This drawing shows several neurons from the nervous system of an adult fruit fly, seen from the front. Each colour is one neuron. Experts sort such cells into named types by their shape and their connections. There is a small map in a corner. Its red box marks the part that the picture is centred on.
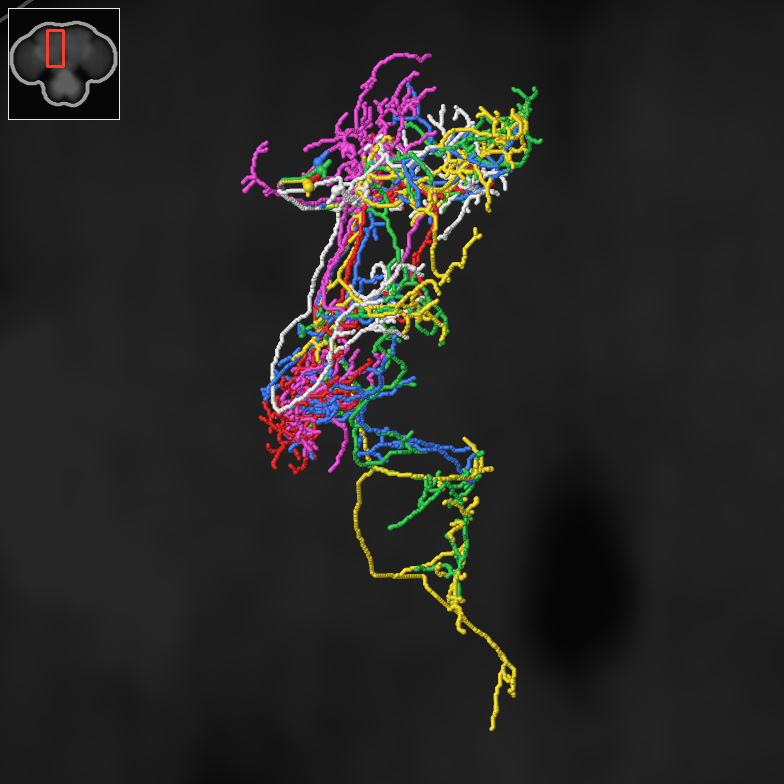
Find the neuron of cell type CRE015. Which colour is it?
green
